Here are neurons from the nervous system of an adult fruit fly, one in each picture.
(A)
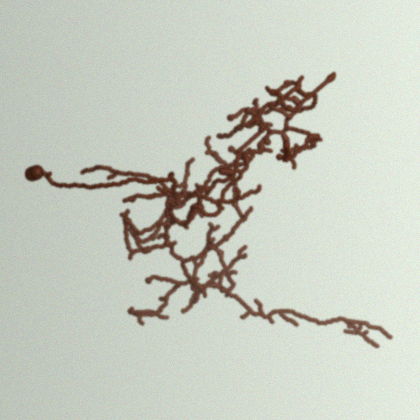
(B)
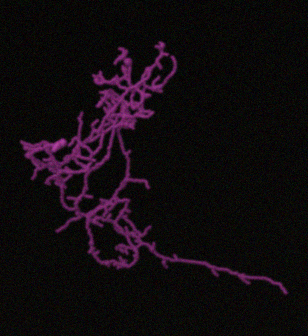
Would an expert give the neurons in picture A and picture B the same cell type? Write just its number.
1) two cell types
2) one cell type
2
